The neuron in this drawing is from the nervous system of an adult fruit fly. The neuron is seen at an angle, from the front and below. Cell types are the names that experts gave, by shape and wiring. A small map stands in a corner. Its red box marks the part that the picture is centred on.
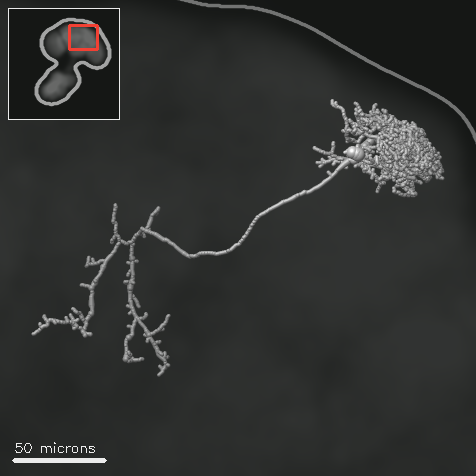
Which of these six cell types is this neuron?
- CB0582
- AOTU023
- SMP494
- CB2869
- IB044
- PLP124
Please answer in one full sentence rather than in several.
The cell type of the neuron here is AOTU023.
